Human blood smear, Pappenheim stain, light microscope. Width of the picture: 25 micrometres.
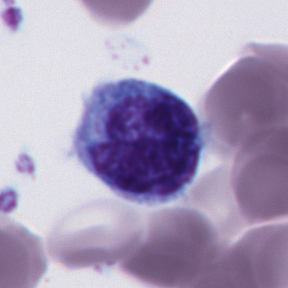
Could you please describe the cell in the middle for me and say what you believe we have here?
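The outline of this cell is roughly round. Its chromatin is dark purple, condensed in coarse clumps. The cytoplasm forms a rim that is widest on the left side of the cell. Along that left edge, small, irregular, fringe-like projections appear. The cell is a monocyte.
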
